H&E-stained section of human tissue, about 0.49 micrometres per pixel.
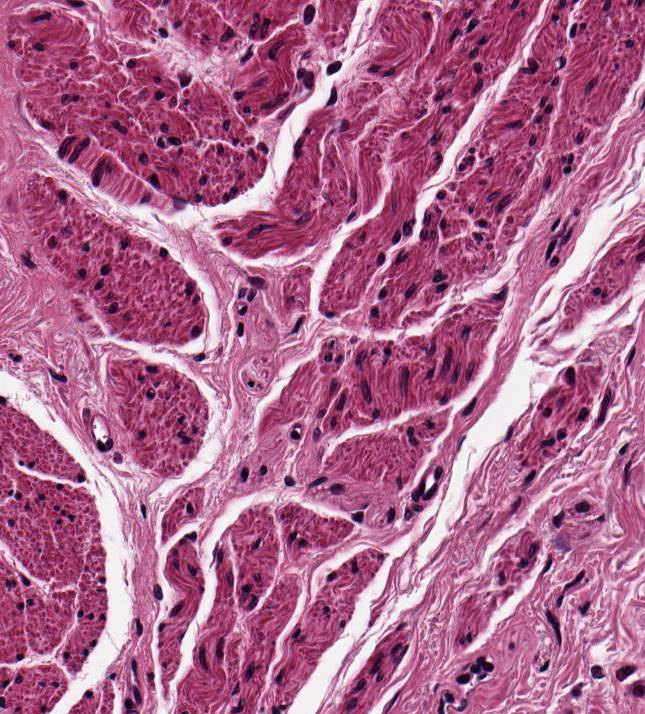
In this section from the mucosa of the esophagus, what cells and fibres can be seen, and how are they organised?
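Bundles of smooth muscle cells fill the field, divided by bands of paler connective tissue. Along the left edge the bundles are cut in cross-section, giving a stippled pattern of small rounded profiles. In the centre and right, the cells run lengthwise, diagonally from lower left to upper right, with elongated, cigar-shaped nuclei lying parallel to them.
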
